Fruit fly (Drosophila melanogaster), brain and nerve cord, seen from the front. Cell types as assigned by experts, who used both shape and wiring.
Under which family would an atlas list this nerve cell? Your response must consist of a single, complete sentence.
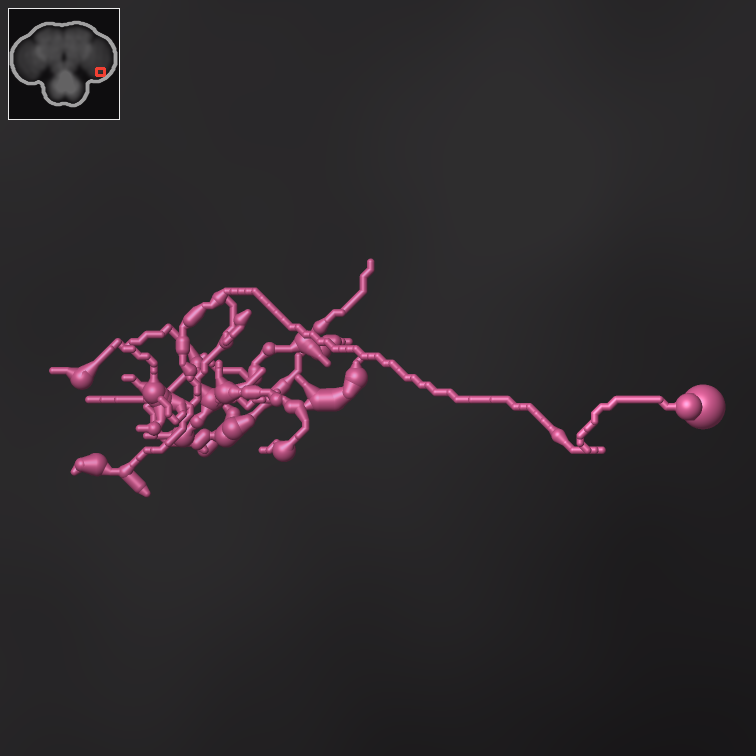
Belonging to family Cm is this nerve cell.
